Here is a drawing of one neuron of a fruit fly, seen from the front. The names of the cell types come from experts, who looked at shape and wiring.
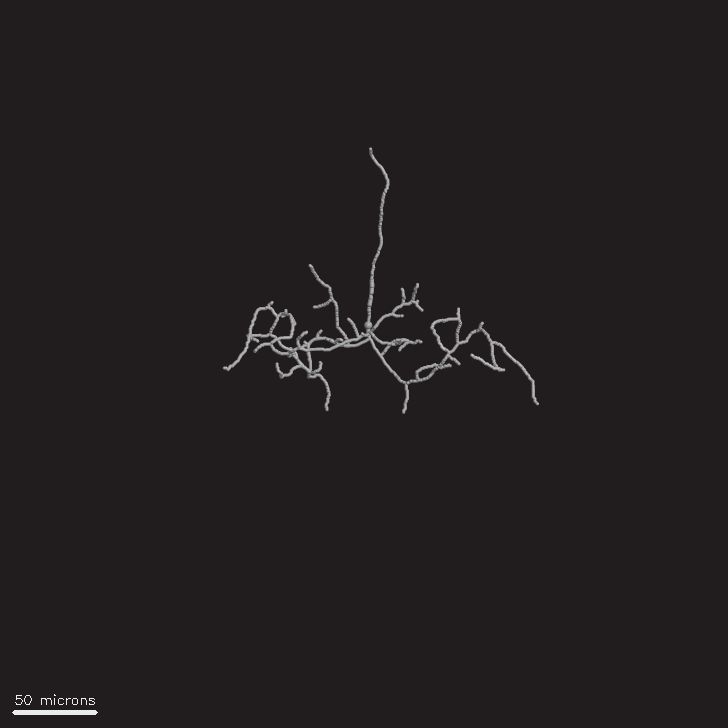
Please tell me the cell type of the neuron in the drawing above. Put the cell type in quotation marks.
"OCG02b"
